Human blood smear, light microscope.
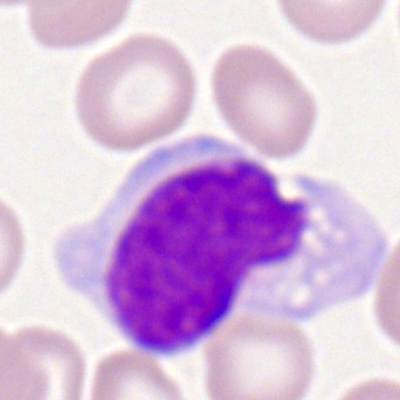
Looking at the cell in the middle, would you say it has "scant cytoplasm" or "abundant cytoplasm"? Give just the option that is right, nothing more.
Abundant cytoplasm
